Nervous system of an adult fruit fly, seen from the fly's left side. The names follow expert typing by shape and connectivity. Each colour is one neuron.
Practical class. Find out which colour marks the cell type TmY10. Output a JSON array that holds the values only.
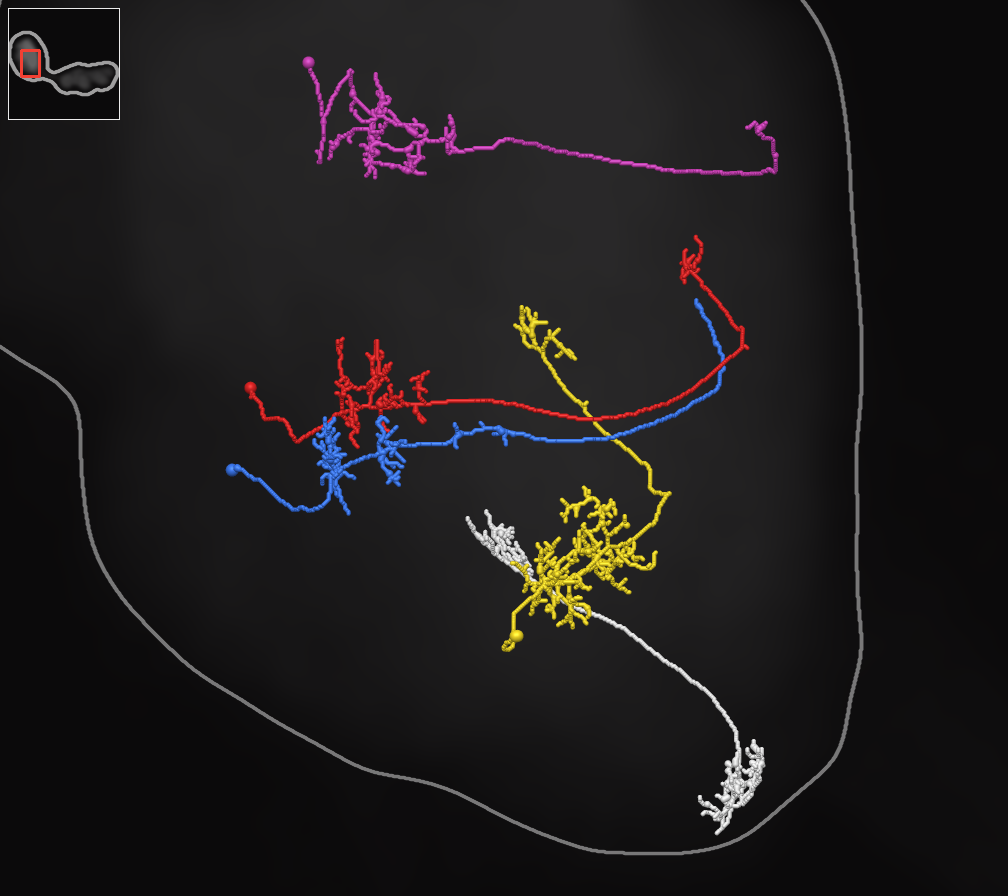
["yellow"]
